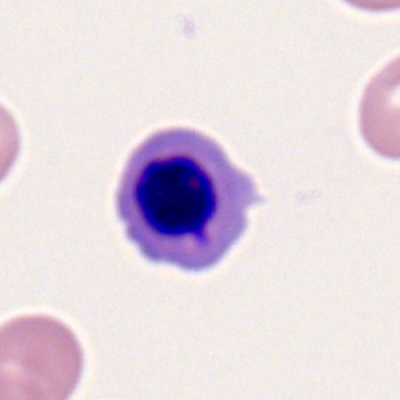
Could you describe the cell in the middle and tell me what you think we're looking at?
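Start with the nucleus: it sits off-centre, toward the left of the cell. Notice how dense and deeply stained its chromatin is. Now move out to the cytoplasm, which is a pale blue-lavender. It forms a moderately wide rim around the nucleus. Putting that together, this cell is an erythroblast.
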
